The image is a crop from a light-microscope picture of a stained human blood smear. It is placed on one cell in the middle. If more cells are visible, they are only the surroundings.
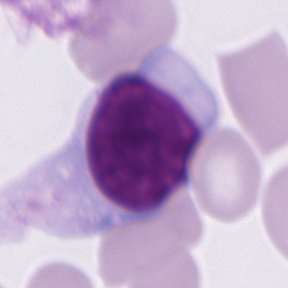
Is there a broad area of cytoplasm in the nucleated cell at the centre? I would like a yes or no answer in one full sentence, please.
Yes, its cytoplasm is plentiful around the nucleus.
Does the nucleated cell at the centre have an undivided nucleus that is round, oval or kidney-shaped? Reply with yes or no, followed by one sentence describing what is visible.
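Yes. The nucleus is round to oval with a smooth outline and no indentation.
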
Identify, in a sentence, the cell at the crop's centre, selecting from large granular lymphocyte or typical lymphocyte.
The middle of this crop holds a large granular lymphocyte.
